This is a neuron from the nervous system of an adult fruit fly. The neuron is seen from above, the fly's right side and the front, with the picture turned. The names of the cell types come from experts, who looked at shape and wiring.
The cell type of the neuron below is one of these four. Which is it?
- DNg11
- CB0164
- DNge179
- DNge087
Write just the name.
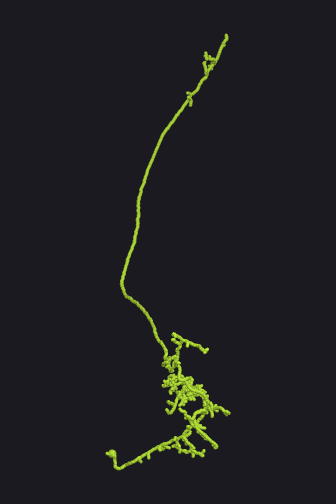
DNge087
